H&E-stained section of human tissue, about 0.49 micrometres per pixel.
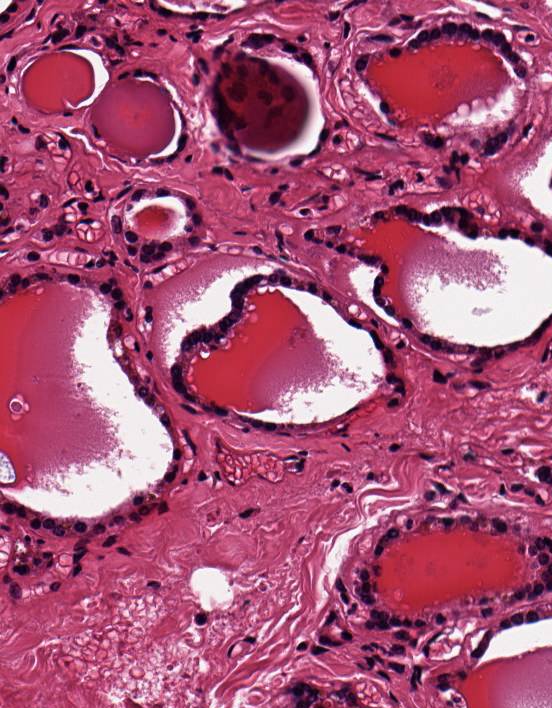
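Thyroid. Rounded to oval dilated spaces, parted by stromal bands, span the field, each thinly lined by small cuboidal to flattened cells with dark round nuclei. Most contain smooth, homogeneous, bright red eosinophilic material; the top-centre space instead holds darker red material with many dark nuclei.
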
